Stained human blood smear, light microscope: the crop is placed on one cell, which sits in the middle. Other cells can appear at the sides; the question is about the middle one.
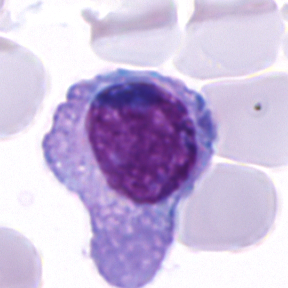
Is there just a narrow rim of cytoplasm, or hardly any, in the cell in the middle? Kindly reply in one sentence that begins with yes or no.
No, the cell has plenty of cytoplasm around its nucleus.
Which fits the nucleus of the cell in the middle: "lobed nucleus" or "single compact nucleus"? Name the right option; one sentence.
The cell's nucleus is compact, undivided and round, oval or kidney-shaped.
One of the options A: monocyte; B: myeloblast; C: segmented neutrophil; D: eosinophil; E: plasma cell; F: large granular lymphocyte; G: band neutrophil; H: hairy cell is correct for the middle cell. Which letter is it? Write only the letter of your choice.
E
